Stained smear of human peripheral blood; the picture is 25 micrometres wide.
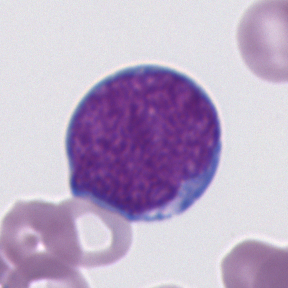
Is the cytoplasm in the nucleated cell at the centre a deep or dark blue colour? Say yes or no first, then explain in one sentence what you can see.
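Yes. The cytoplasm is a thin deep-blue rim around the nucleus.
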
